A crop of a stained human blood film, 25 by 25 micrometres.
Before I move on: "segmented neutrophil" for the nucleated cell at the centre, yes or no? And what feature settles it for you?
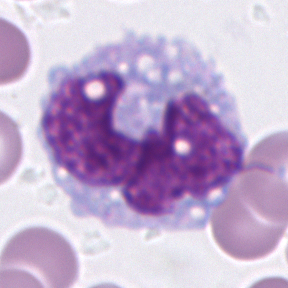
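The nucleus is folded into two broad lobes that join at the lower middle of the cell, and pale cytoplasm fills its notch at the top centre. The cytoplasm is abundant and pale greyish-blue, with several small clear round vacuoles scattered through it and no coarse orange or dark granules. The cell margin is irregular, with small ruffled bumps. The cell is about 18 micrometres across, and the nucleus fills about 50% of its area.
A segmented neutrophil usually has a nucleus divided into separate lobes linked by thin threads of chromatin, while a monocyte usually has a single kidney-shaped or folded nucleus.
These two broad lobes join each other rather than standing apart, which suits a monocyte and goes against a segmented neutrophil.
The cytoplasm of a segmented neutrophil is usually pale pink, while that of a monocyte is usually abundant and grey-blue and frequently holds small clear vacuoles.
The cytoplasm here matches the monocyte on all three counts.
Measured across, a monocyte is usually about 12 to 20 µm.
At about 18 micrometres, this cell lies within that range. So the name segmented neutrophil does not fit: this cell is a monocyte.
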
